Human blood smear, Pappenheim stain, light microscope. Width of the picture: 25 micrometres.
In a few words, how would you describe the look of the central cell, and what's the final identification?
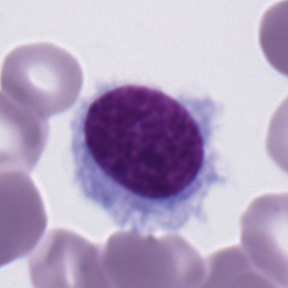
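Many fine, hair-like projections stick out from the cytoplasm all around the cell, which measures about 14 micrometres across. The cytoplasm is pale greyish blue. An oval nucleus of about 11 by 9 micrometres lies toward the top of the cell and fills about 60% of its area. Its outline is smooth, without notches or indentations, and its chromatin is dark purple with a faint mottled pattern. The cell is a hairy cell.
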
